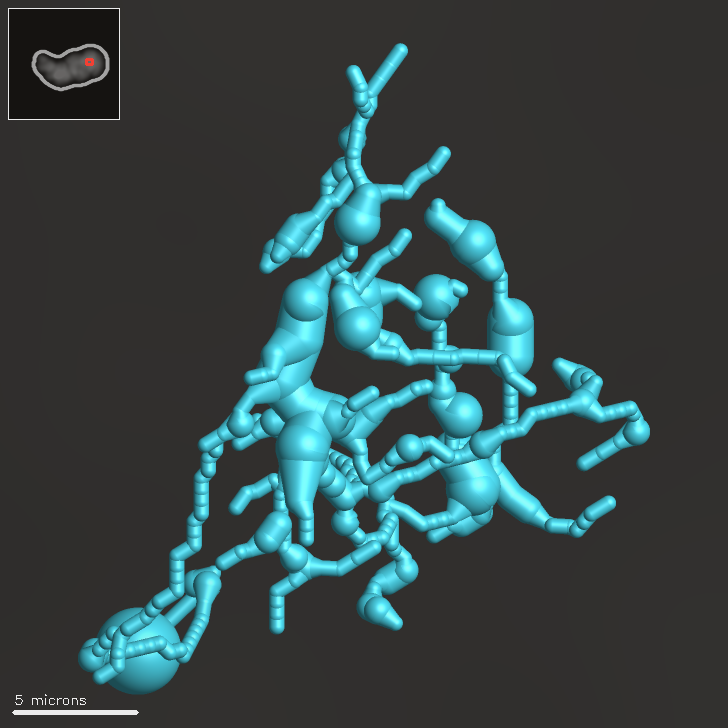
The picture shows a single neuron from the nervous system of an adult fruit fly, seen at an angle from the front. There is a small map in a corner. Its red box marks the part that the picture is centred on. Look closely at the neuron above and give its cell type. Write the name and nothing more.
T5a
